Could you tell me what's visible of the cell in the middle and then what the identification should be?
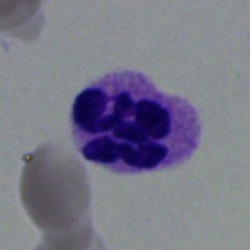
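Outline roughly oval, wider than tall. Cytoplasm broadest on the right side, with only fine, faint granularity. Nuclear lobes without visible nucleoli. Cell: segmented neutrophil.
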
